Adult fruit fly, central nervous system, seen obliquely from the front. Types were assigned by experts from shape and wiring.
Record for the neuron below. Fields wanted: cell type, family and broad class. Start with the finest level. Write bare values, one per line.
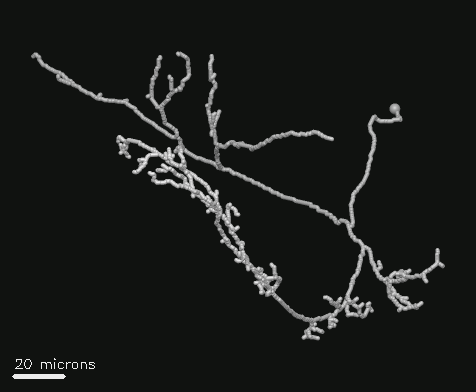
LAL188_a
hemilineage DM6_ventral
central-brain intrinsic neuron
